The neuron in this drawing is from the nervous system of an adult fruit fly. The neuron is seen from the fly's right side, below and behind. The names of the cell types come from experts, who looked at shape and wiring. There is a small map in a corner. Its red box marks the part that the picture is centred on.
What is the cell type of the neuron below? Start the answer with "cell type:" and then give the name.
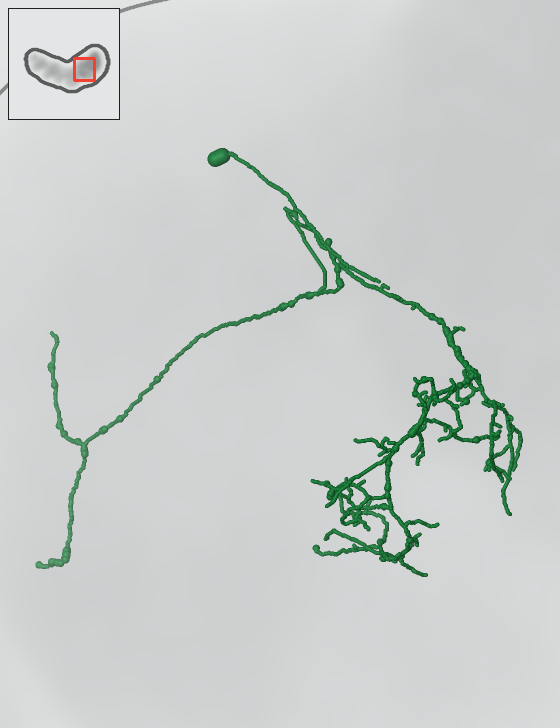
cell type: CB2050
